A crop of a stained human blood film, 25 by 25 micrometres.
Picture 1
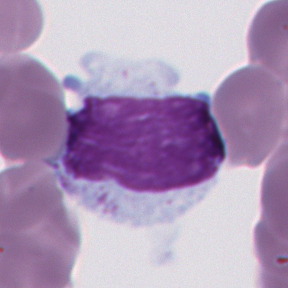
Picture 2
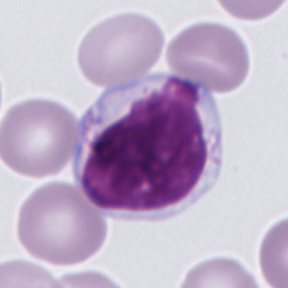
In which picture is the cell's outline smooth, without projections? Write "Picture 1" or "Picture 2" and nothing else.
Picture 2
